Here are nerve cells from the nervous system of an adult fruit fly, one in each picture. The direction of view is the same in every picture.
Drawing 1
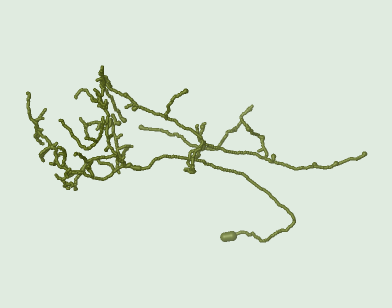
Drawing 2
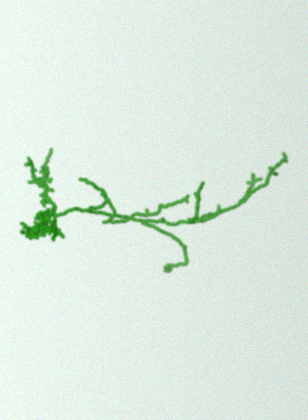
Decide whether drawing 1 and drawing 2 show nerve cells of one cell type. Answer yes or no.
no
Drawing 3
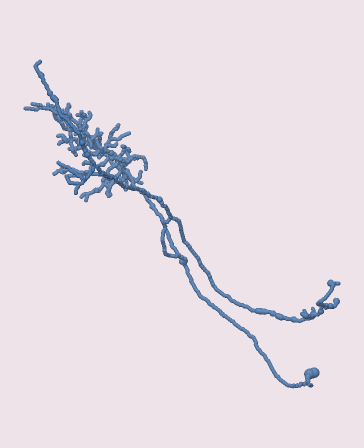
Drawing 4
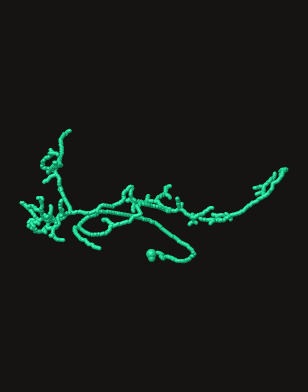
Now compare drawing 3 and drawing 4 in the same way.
no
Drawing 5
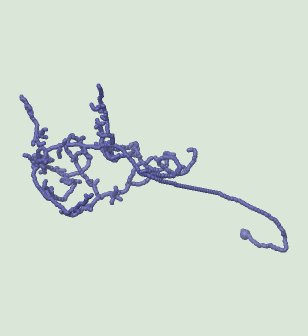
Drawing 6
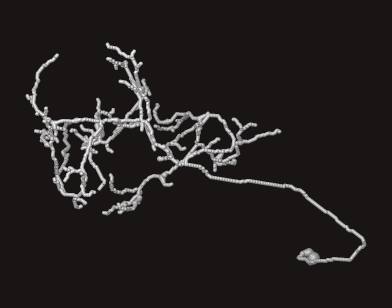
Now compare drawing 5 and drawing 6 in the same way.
yes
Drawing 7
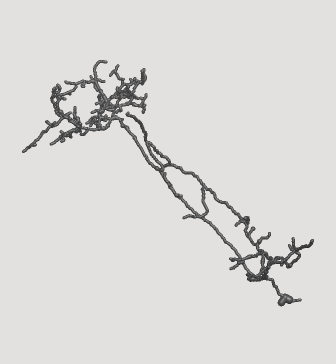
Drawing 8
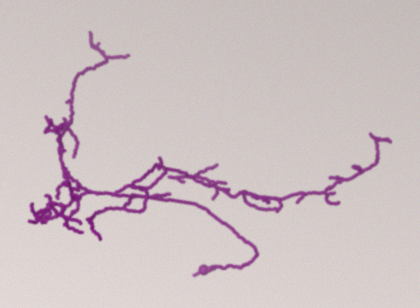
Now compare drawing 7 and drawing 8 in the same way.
yes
